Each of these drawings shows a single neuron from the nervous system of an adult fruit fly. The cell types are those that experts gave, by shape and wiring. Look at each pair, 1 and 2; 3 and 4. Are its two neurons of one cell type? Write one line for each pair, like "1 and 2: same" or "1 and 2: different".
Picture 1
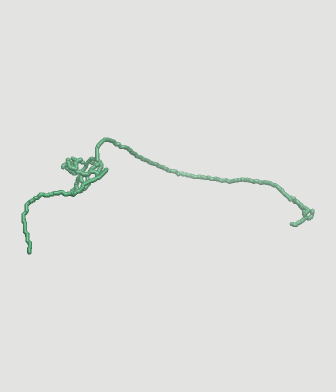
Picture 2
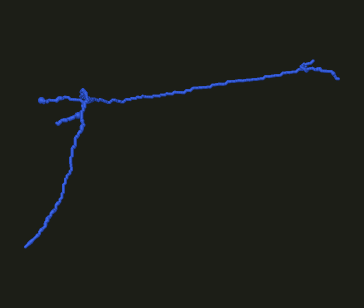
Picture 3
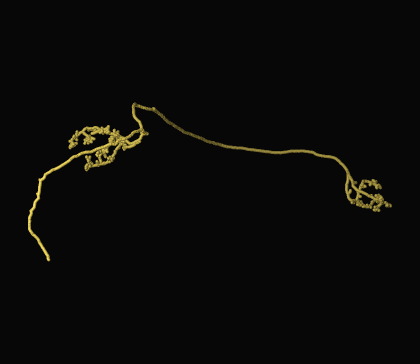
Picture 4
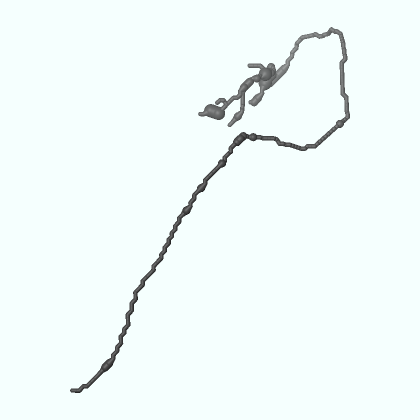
1 and 2: different
3 and 4: same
